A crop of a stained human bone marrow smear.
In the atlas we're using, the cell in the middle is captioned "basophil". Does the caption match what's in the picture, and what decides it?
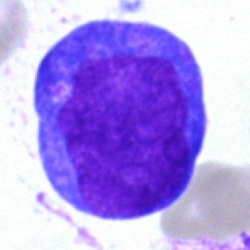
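Basophil is not the right name; the cell is a promyelocyte. Its chromatin is finely granular and evenly spread, without coarse dark clumps, and its cytoplasm is deep blue.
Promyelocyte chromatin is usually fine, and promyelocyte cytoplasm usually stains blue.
Pale red cells are partly visible at the upper left and lower right edges of the picture.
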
